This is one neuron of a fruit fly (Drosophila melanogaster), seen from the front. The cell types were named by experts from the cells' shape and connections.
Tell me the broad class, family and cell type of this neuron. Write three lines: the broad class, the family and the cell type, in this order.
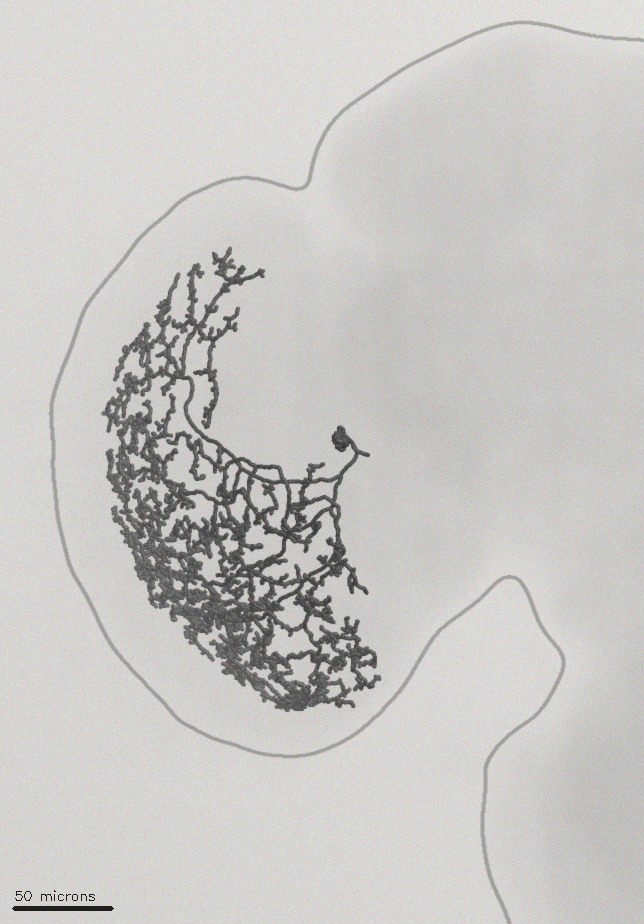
optic-lobe intrinsic neuron
Cm
Cm29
